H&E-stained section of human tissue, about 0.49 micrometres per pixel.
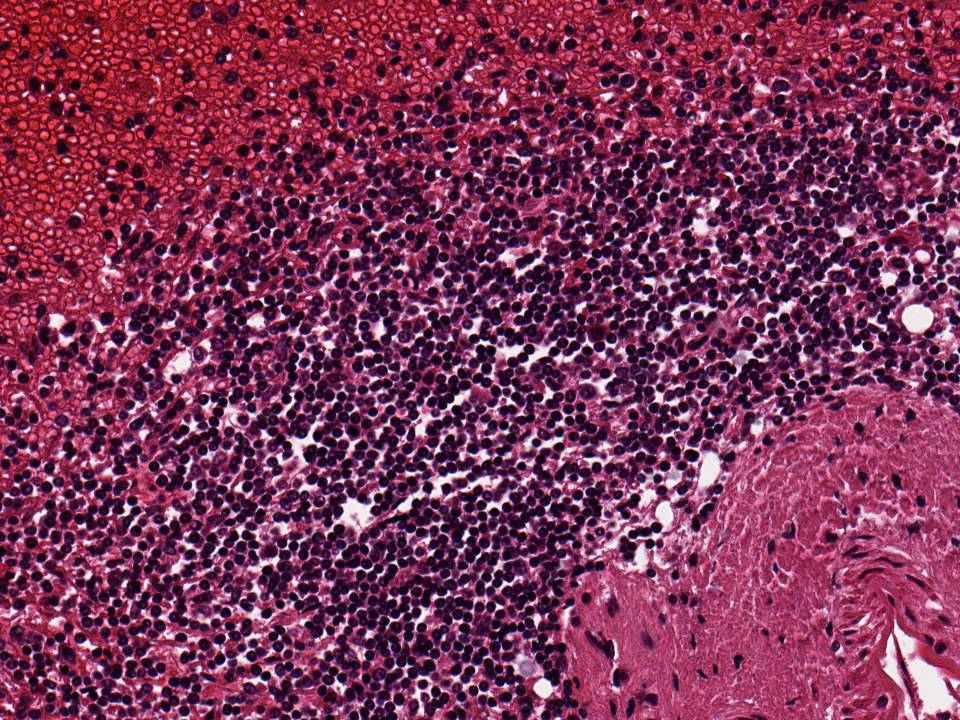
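Spleen, haematoxylin and eosin. Tightly packed red blood cells form a confluent sheet filling the upper left of the field. Densely crowded small lymphocytes, with round dark nuclei and scant cytoplasm, occupy the centre. In the lower right corner lies a rounded area of pink fibrous tissue with scattered elongated dark nuclei; a narrow, slit-like empty space runs within it at the extreme lower right edge.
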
